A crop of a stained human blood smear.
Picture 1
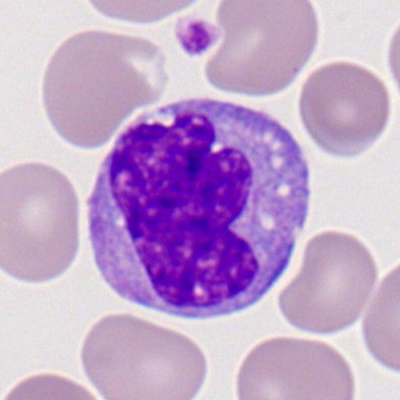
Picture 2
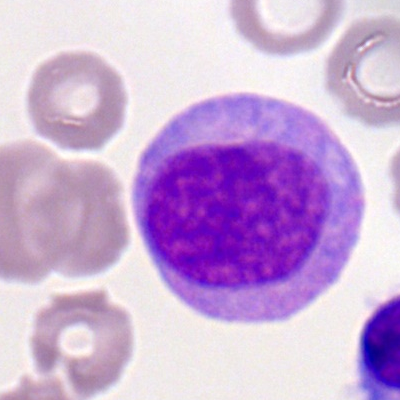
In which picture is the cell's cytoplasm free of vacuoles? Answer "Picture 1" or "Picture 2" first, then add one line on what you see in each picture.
Picture 2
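In picture 1: A few small clear vacuoles lie in the cytoplasm.
In picture 2: No vacuoles are seen in the cytoplasm.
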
